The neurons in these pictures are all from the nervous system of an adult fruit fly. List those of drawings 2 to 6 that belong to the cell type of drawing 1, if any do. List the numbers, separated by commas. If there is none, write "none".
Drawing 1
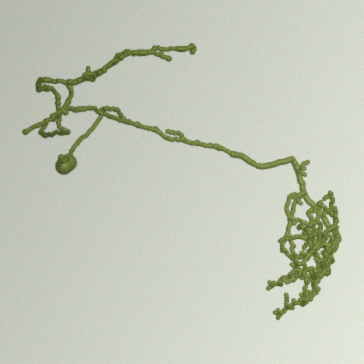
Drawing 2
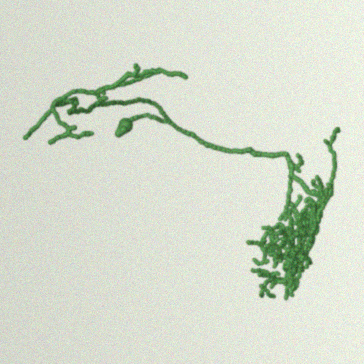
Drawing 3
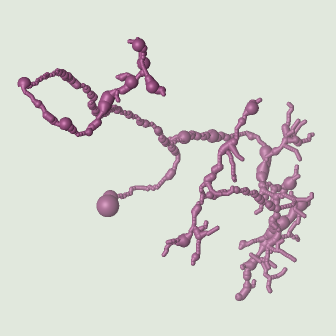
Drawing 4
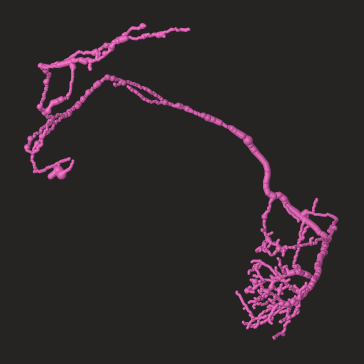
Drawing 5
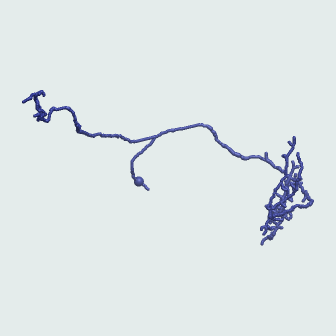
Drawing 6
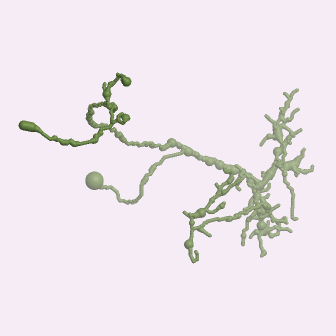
2, 4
